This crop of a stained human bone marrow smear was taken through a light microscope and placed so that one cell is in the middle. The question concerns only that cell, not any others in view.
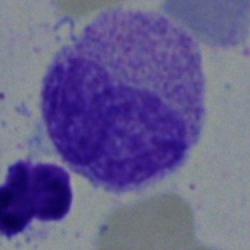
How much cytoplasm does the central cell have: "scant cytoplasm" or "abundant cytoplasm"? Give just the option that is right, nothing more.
Abundant cytoplasm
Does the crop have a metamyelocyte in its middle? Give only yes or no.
no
